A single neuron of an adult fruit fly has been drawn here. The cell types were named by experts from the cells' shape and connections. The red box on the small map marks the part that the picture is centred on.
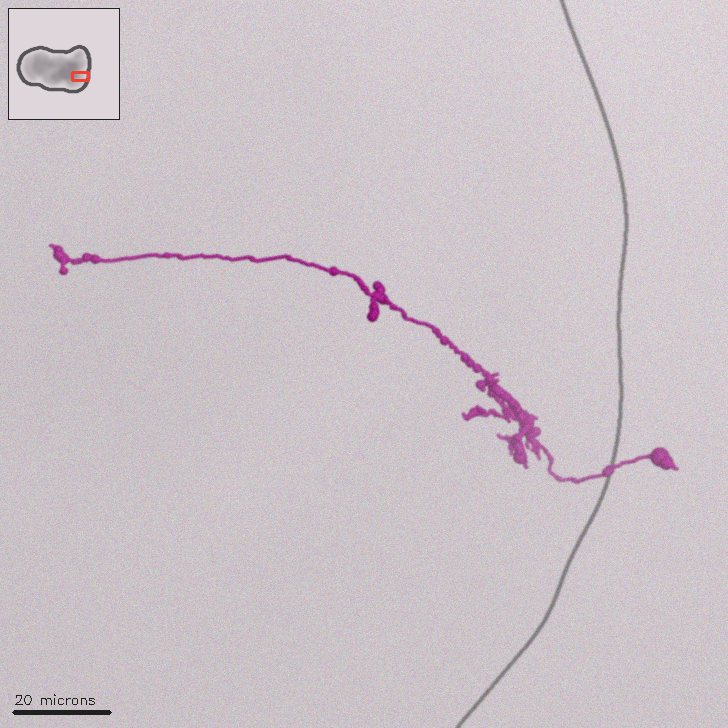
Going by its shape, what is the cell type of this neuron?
Tm2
